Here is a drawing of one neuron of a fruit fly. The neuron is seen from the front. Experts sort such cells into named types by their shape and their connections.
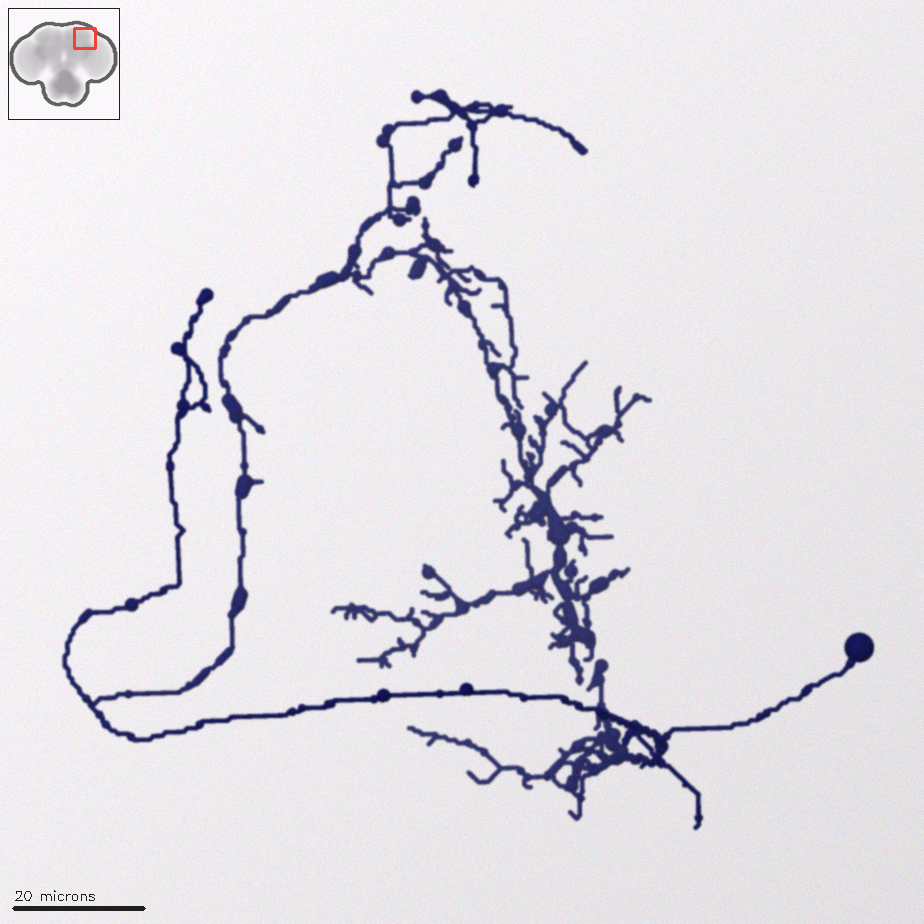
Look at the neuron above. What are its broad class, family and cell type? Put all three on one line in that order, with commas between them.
central-brain intrinsic neuron, hemilineage SLPav1_medial, CB4152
